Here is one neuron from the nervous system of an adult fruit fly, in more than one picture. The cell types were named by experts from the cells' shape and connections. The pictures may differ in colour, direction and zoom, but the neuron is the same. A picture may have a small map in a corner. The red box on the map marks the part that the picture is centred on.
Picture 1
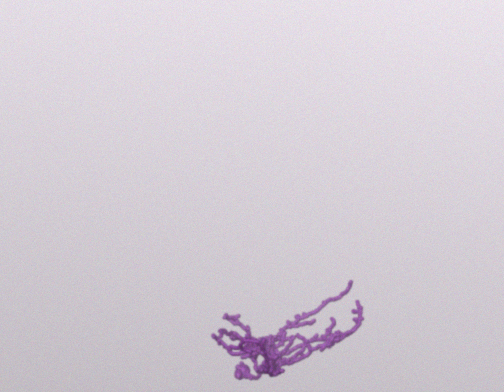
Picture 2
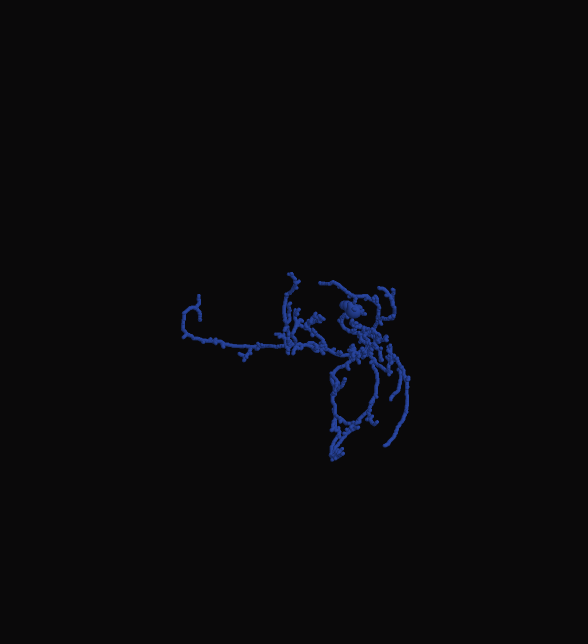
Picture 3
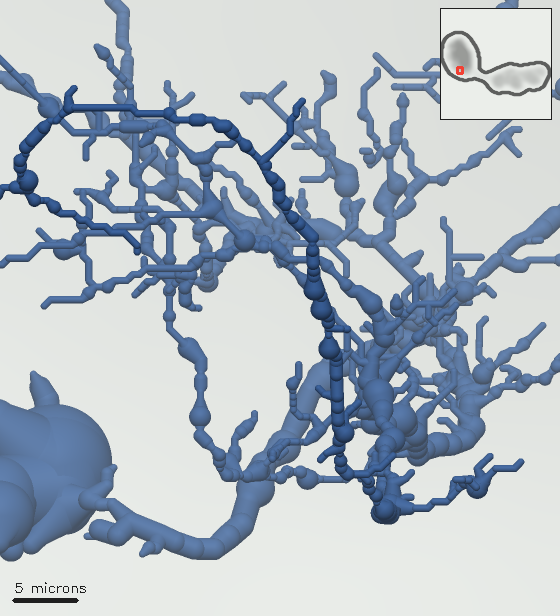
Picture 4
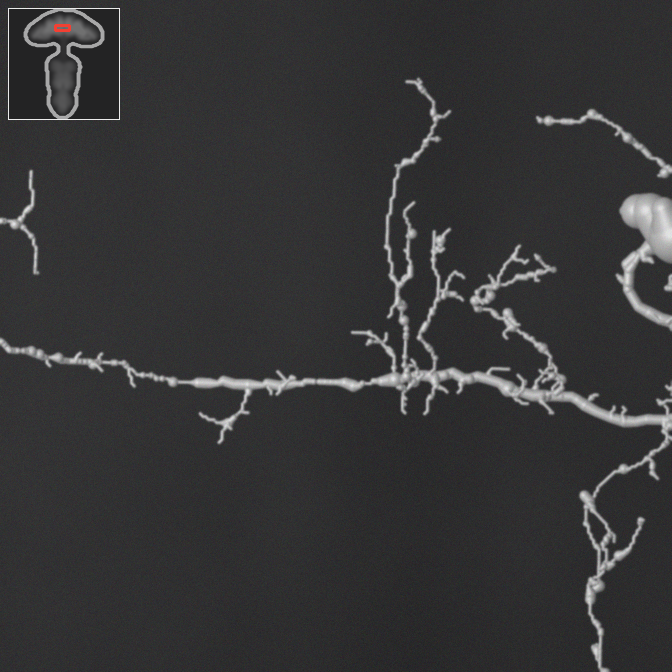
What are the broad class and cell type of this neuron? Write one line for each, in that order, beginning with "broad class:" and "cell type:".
broad class: motor neuron of the brain
cell type: MN1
